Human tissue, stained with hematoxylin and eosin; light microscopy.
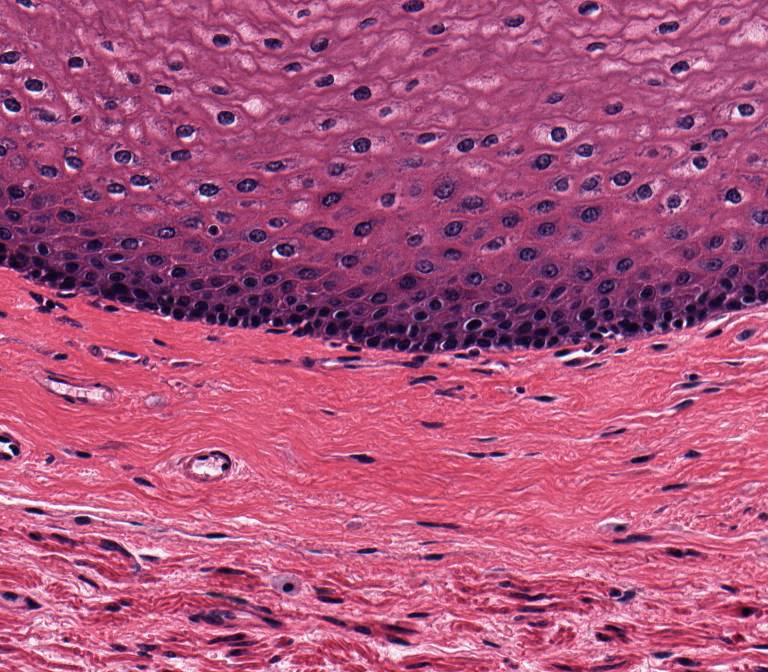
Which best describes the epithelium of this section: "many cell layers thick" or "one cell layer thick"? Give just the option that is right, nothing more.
Many cell layers thick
